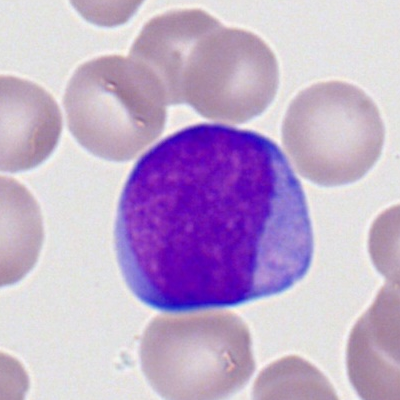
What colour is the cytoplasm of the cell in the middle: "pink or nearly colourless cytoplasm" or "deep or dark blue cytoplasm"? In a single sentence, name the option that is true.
Deep, dark or strong blue is the colour of its cytoplasm.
